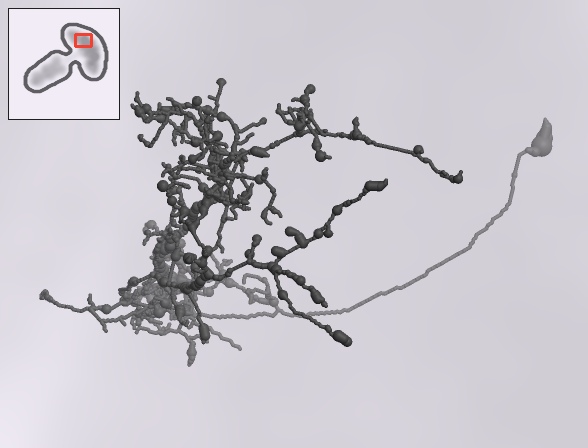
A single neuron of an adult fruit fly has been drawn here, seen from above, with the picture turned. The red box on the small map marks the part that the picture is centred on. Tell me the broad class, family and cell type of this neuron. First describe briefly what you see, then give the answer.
It is in the brain and does not reach the nerve cord. The picture shows dozens of branch ends. Its broad class is central-brain intrinsic neuron. The family is hemilineage WEDa2. Its cell type is WEDPN2B_a.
